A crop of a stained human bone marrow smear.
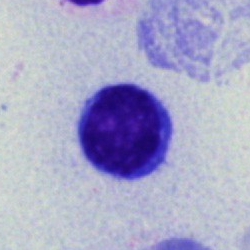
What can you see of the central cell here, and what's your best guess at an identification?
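Let's start with the outline: it's round and smooth, and the surface has no projections. Now the nucleus: the chromatin is dense and stains dark purple throughout. Around it the cytoplasm is only a thin deep-blue rim, easiest to see along the right edge. This cell is a lymphocyte.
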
